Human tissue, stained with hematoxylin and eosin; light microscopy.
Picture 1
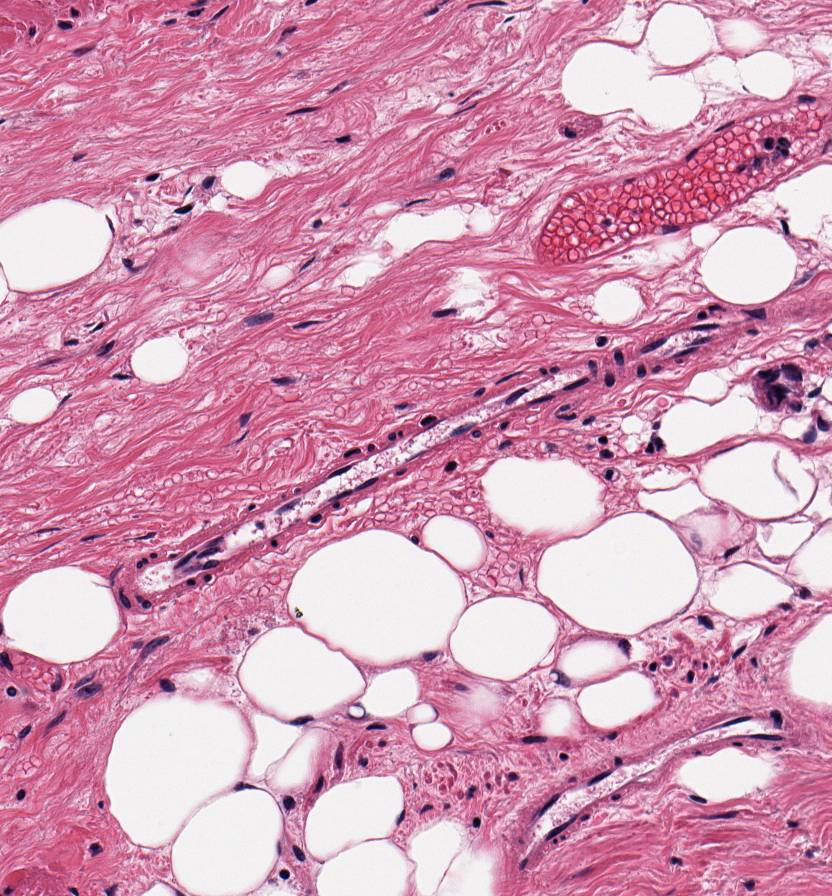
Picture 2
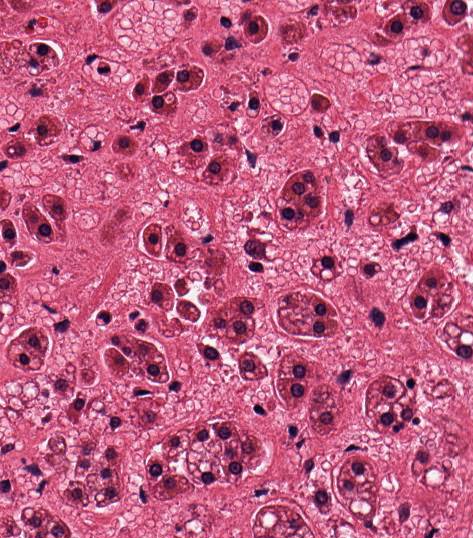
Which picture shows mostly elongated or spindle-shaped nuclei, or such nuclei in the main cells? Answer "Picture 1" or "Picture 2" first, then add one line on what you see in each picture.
Picture 1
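Picture 1: Stromal nuclei are sparse and mostly slender and spindle-shaped.
Picture 2: The nuclei of the large cells are round.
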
